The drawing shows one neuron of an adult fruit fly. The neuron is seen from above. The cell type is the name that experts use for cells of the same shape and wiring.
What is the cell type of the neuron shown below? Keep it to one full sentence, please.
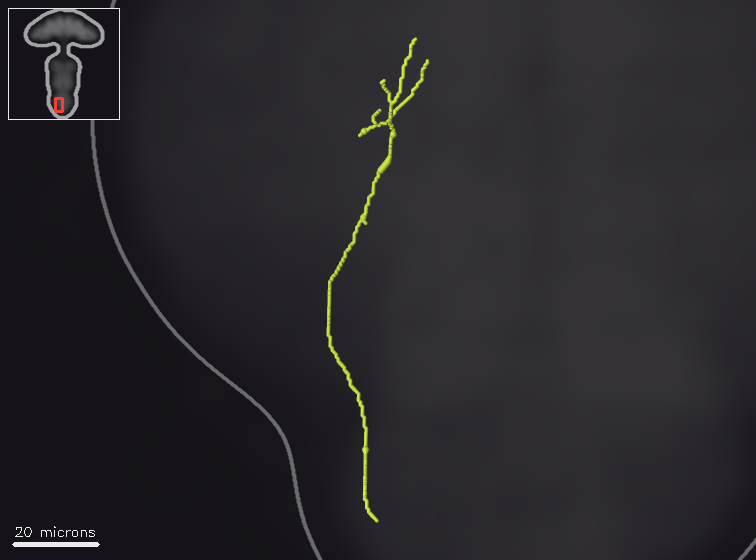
The cell type of the neuron here is SNta20.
